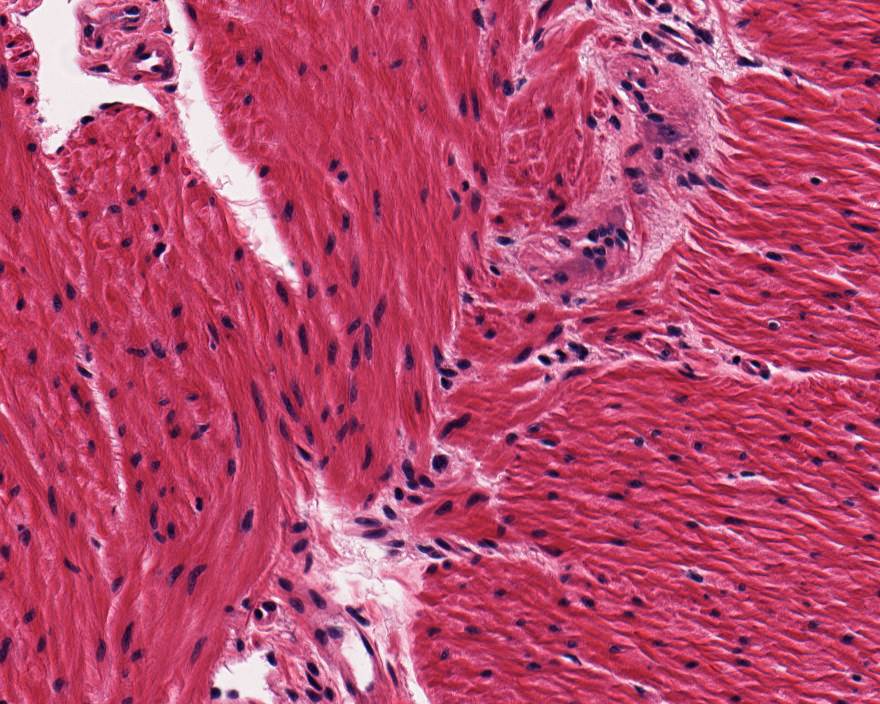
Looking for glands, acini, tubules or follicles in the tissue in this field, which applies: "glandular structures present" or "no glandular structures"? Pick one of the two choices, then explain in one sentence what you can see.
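No glandular structures. No epithelium or glands are present anywhere in the field.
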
